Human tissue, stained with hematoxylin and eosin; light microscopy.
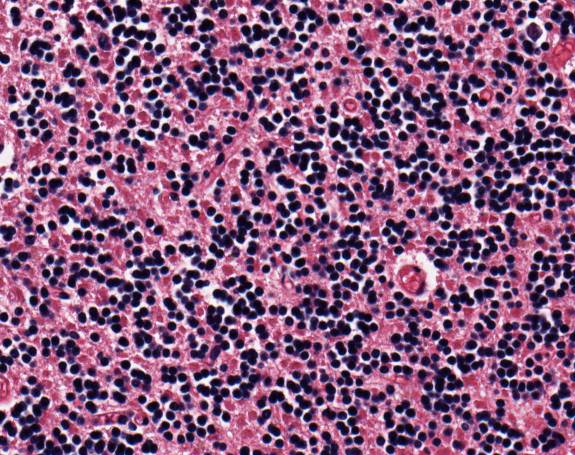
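Cerebellum, haematoxylin and eosin. A dense, fairly even sheet of small cells fills the whole field, without separate compartments or units. Nearly all nuclei are small, round and darkly stained, closely alike in size from cell to cell. Very little cytoplasm is visible around them. Between the nuclei lies pale pink, finely fibrillary material with no coarse collagen bands.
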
